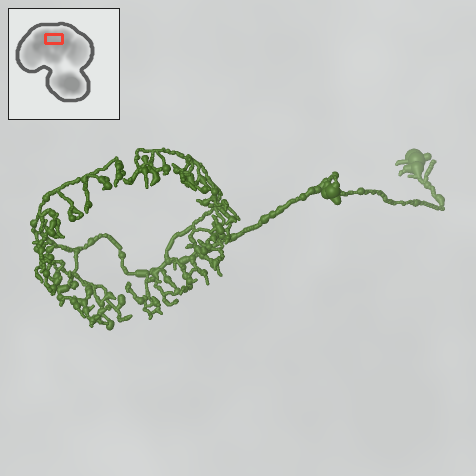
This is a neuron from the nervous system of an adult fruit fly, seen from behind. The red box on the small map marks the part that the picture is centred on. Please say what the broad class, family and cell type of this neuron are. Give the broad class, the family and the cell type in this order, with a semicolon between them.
central-brain intrinsic neuron; hemilineage EBa1; ER2_c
